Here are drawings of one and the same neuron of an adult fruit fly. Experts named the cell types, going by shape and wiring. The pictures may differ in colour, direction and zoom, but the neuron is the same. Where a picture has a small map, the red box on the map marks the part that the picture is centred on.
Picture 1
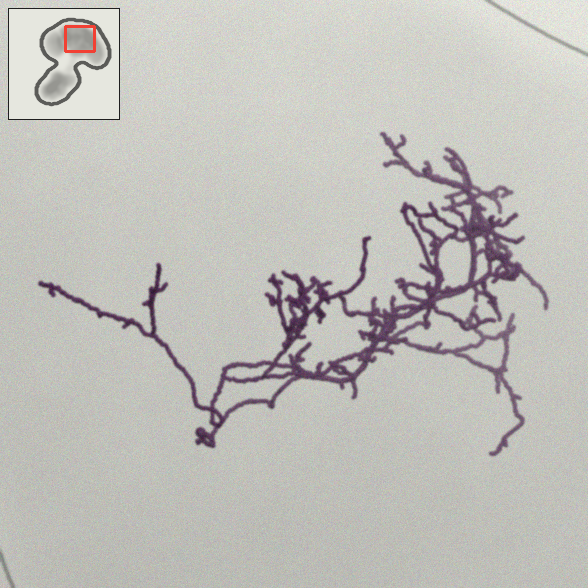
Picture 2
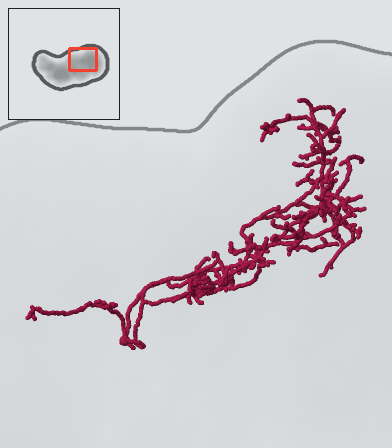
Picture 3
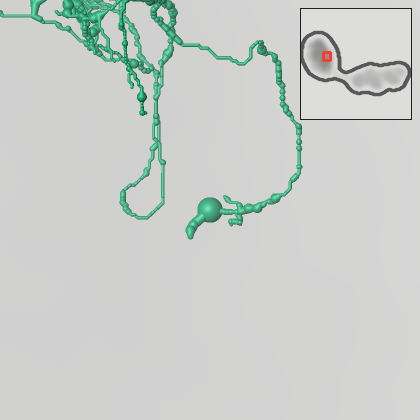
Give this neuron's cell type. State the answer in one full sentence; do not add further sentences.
Cell type CL356 is what this neuron is.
